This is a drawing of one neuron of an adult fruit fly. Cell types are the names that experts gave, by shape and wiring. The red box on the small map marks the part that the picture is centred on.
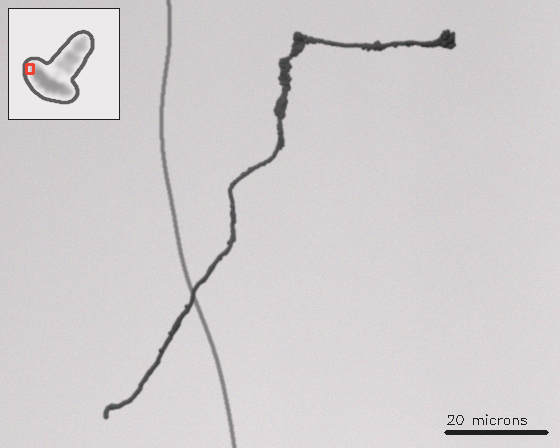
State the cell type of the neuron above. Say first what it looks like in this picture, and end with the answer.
No cell body is drawn. From top to bottom in the picture it spans about 75 microns. This is a photoreceptor or other optic-lobe sensory neuron. Its cell type is R7p.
